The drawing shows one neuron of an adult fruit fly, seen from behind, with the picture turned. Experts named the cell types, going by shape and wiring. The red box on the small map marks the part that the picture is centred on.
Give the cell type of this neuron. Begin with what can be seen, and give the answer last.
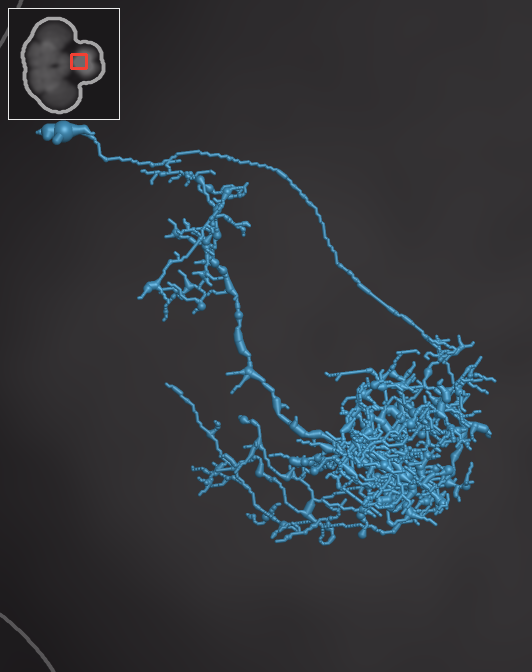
As drawn here it is about as wide as it is tall. This is a nerve-cord intrinsic neuron. Its cell type is IN01A051.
